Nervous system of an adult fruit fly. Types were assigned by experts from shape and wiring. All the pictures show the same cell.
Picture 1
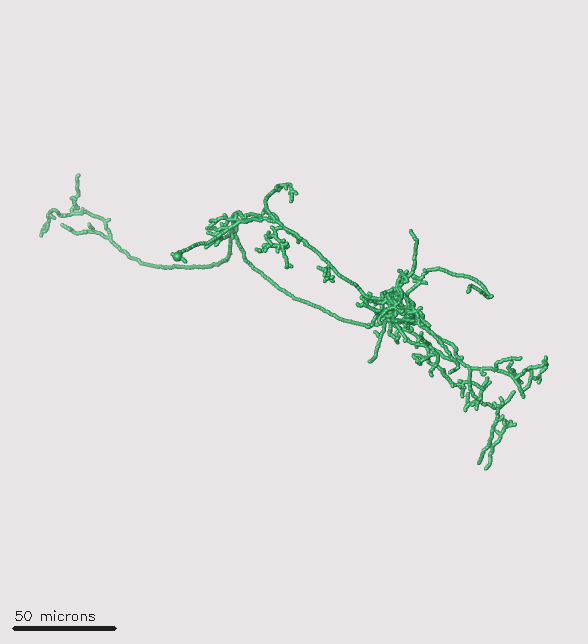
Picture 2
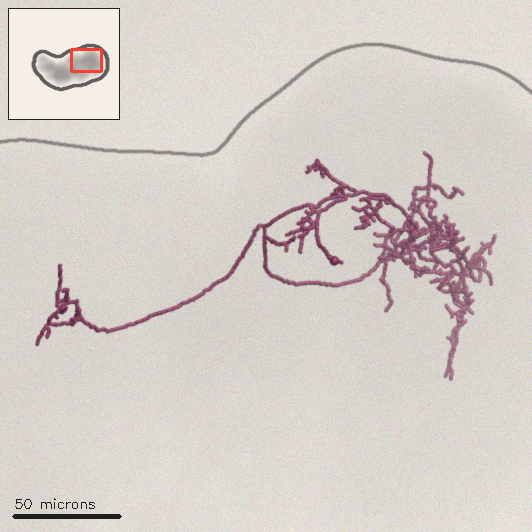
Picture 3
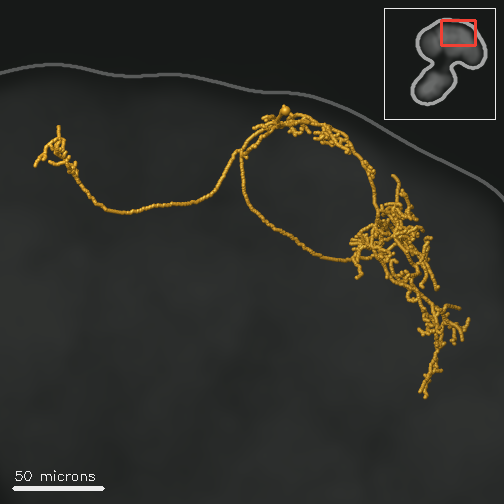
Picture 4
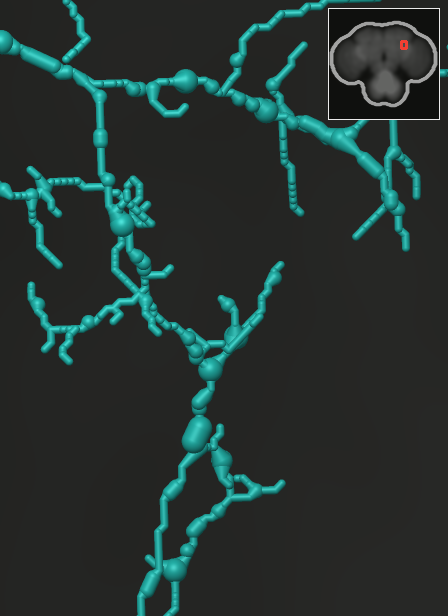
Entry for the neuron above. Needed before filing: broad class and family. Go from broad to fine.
central-brain intrinsic neuron; hemilineage SMPad1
